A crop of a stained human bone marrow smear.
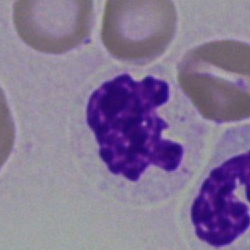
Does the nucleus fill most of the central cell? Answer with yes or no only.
No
